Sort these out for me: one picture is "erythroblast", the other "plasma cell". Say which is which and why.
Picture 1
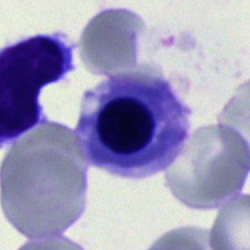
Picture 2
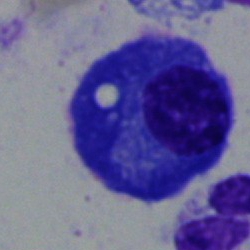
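Of the two, picture 2 holds the plasma cell and picture 1 the erythroblast. Both outlines are roughly round, the erythroblast's edge slightly ragged and the plasma cell's slightly uneven. The erythroblast's nucleus stains uniformly very dark, with no chromatin pattern and no nucleoli visible. The plasma cell's chromatin is dark and clumped, with small lighter patches between the clumps.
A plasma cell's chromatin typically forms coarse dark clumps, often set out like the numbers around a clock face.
In the erythroblast the cytoplasm forms a broad blue-purple rim all around the nucleus, while in the plasma cell it is abundant and stains a deep blue.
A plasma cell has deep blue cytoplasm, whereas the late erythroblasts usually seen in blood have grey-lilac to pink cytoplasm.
Beside the plasma cell's nucleus, on its lower left side, lies a paler zone of cytoplasm.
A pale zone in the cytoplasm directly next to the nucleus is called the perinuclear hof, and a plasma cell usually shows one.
A single small, round, clear vacuole lies in the upper left cytoplasm of the plasma cell. The erythroblast shows no granules in its cytoplasm, and the plasma cell shows no distinct ones.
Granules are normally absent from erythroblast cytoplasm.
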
